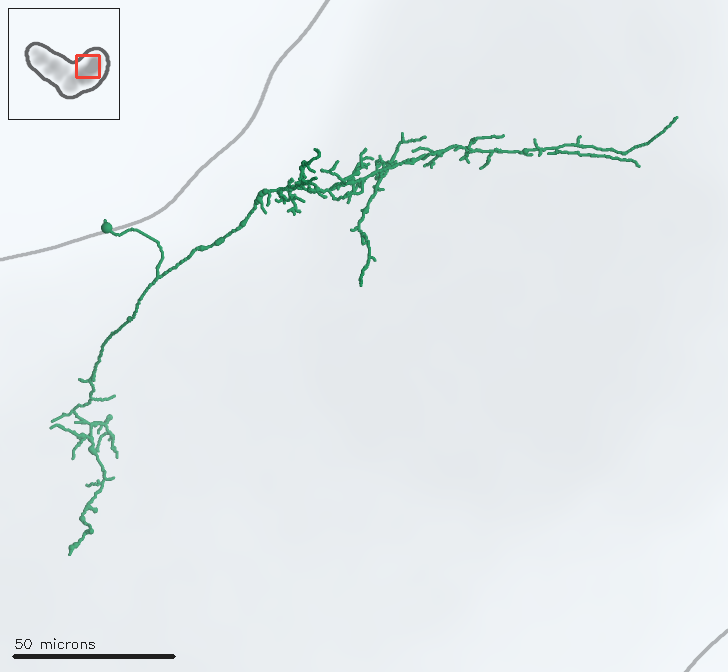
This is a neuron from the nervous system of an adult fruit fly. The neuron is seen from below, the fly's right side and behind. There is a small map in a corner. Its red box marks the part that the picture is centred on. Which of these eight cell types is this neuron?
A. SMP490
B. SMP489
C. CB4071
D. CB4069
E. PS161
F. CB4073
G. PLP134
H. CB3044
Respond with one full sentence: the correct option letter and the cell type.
The cell type that the neuron has is CB4069, option D.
